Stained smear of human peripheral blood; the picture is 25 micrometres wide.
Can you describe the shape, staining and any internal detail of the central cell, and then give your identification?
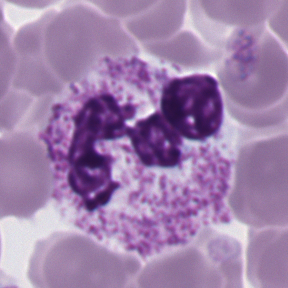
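Three separate lobes make up the nucleus. Numerous pink-violet granules fill the cytoplasm right out to the cell edge. Between the granules, the cytoplasm is pale and nearly colourless. The cell is a segmented neutrophil.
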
